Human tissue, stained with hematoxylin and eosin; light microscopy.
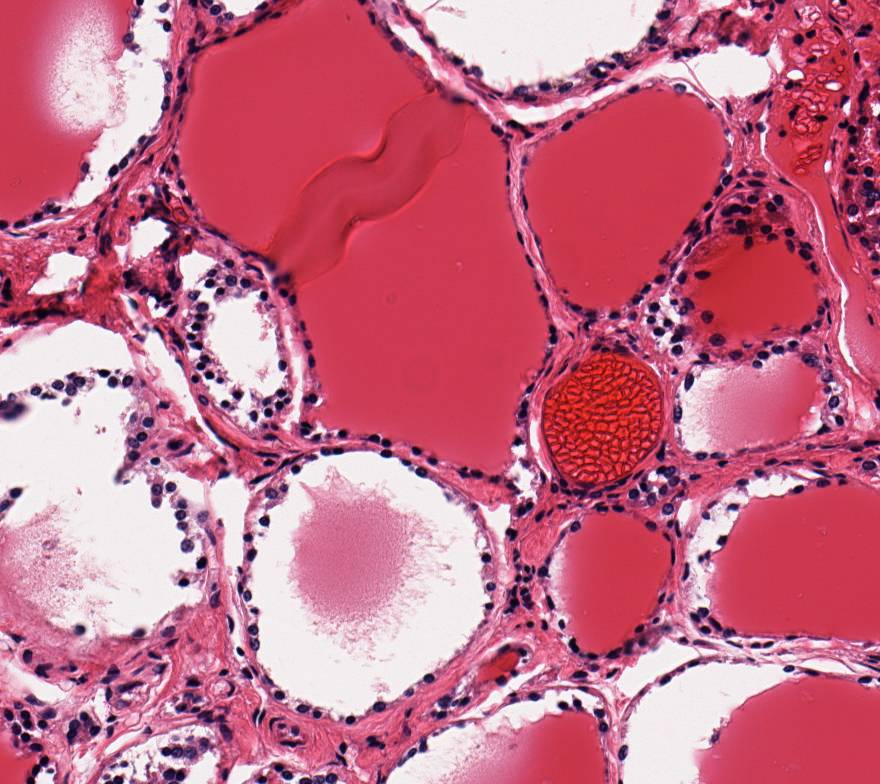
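Thyroid, human tissue, haematoxylin and eosin. Follicles: closely packed, rounded, of widely varying size, separated by thin septa, filling the field. Lining: a single layer of flattened to low cuboidal cells. Nuclei: small, round, darkly stained. Vessel: one small round vessel packed with red blood cells, just right of centre.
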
